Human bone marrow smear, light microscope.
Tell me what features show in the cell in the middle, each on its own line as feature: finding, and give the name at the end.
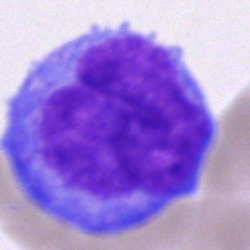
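Surface: small bumps project along the upper edge
Nucleus: irregular, notched at the upper left
Nuclear extent: fills most of the cell
Chromatin: clumped into dark and lighter patches
Name: blast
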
